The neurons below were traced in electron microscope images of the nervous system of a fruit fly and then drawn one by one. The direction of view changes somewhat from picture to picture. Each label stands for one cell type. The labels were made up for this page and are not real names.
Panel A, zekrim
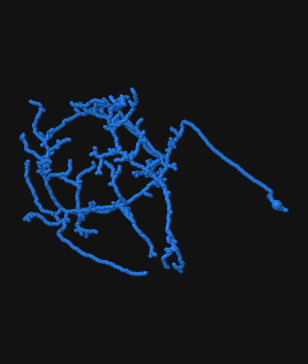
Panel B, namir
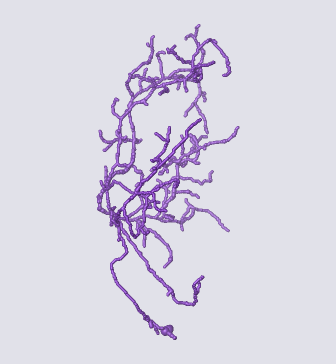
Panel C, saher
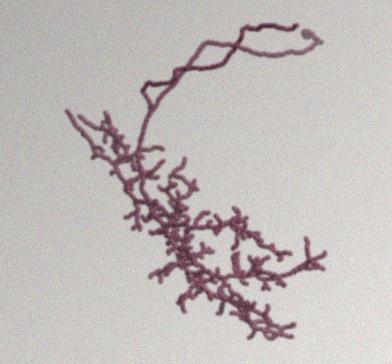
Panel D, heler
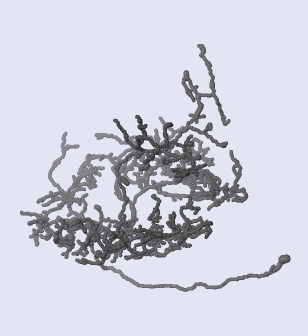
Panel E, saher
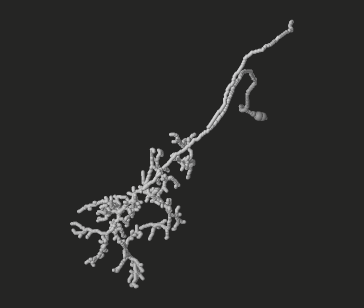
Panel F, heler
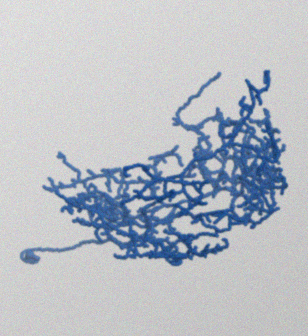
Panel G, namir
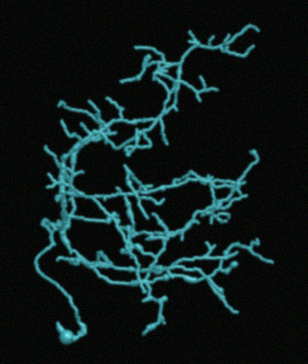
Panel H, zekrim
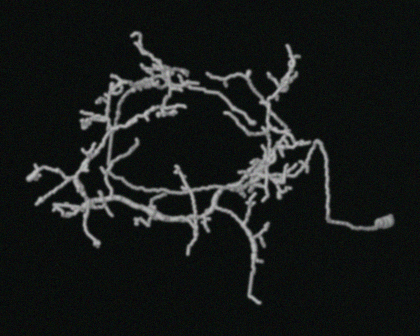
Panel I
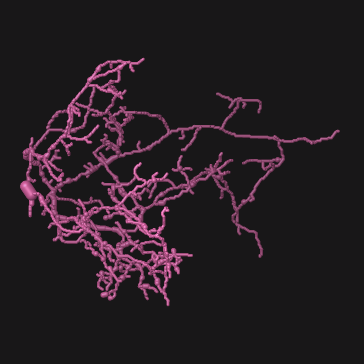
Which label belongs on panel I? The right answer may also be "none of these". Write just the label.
namir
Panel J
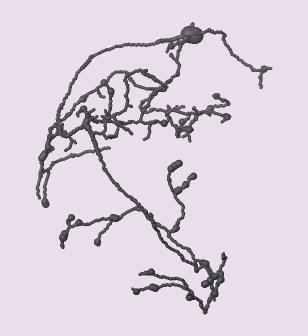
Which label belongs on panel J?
none of these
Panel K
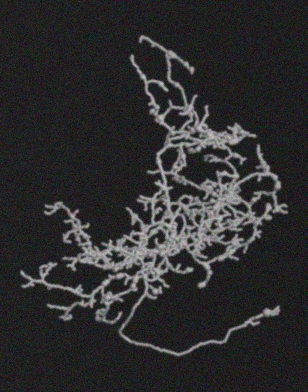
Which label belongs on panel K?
heler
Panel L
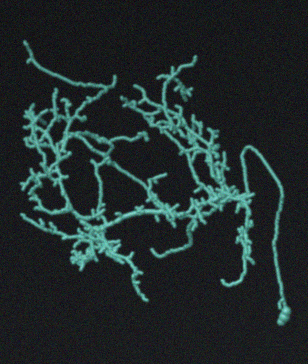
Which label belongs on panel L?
zekrim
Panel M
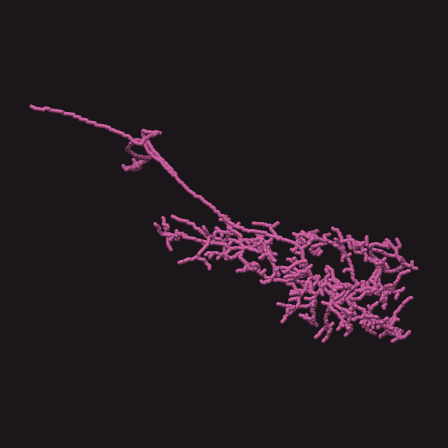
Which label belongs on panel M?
saher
